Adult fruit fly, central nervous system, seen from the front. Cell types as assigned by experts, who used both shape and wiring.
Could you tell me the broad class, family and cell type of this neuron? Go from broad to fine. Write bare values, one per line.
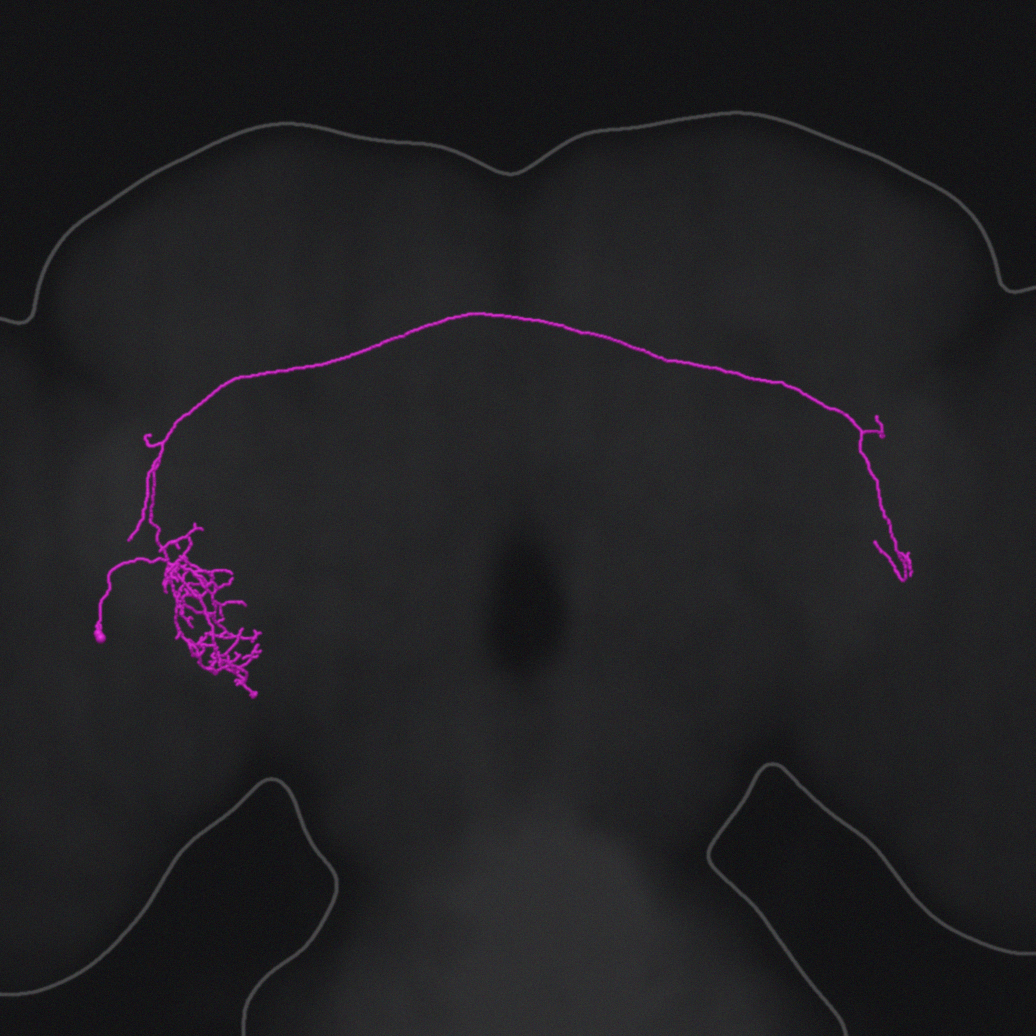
central-brain intrinsic neuron
hemilineage VLPl&p2_lateral
AVLP145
